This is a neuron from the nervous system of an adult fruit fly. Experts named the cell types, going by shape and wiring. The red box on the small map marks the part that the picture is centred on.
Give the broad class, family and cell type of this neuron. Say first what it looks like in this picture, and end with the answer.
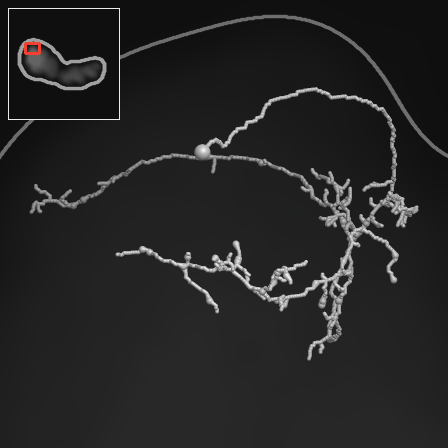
Dozens of branch ends can be seen. As drawn here it is wider than it is tall. Its broad class is central-brain intrinsic neuron. The family is hemilineage SMPpd1. Its cell type is CB3768.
